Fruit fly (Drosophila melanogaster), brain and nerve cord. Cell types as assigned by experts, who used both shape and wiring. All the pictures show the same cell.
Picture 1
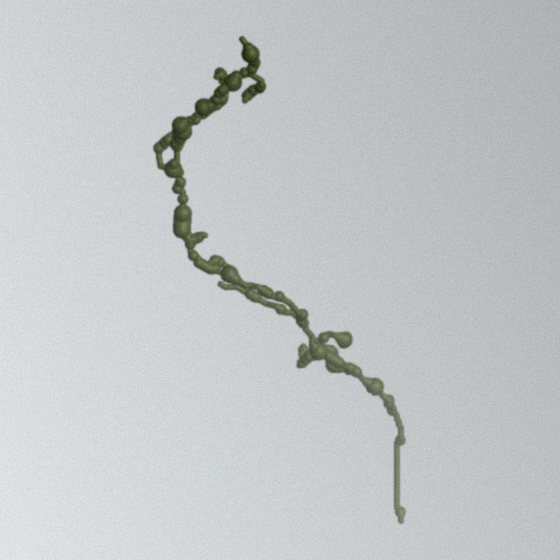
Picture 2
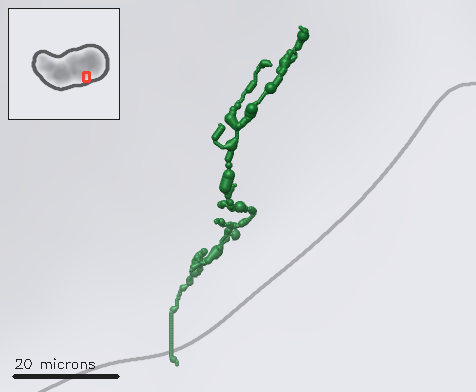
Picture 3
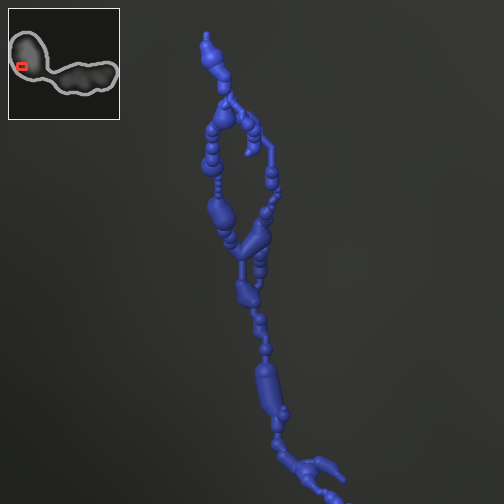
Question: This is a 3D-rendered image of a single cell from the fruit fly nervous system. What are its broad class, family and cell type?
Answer: sensory neuron entering the brain; class gustatory; claw_tpGRN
